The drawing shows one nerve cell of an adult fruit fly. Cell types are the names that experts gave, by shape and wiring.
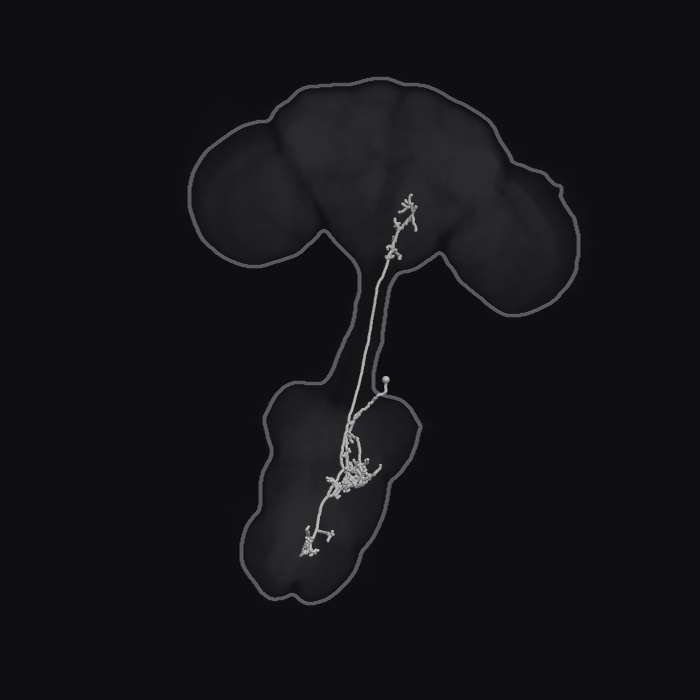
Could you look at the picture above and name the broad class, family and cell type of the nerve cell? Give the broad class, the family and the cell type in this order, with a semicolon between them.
ascending neuron; hemilineage 17A; AN17A068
